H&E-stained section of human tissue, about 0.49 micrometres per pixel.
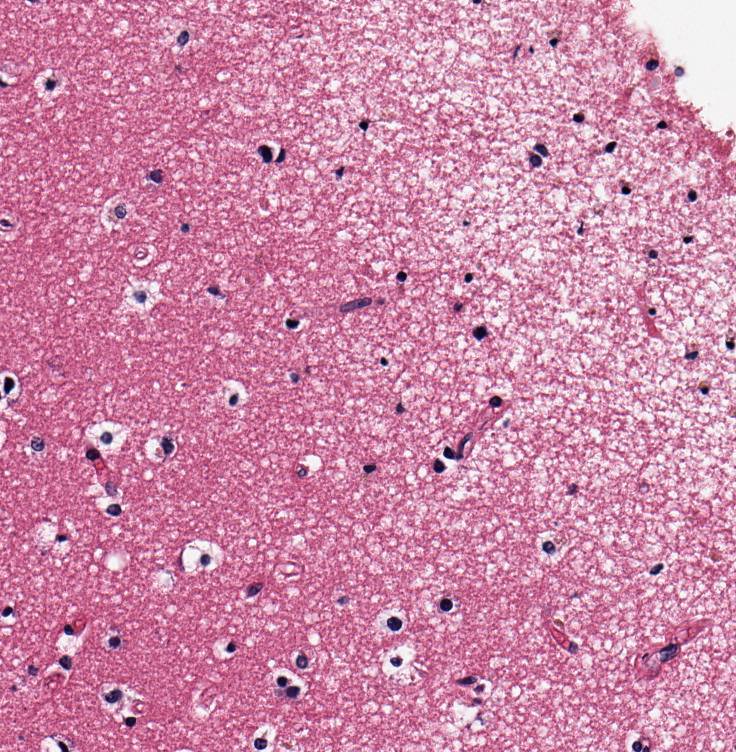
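Cerebral cortex, where the whole field is a fine, pink, fibrillary matrix with scattered cells, and no epithelium, glands or other organised units. Many small clear vacuoles stud it, most crowded in the upper right half. Most cells show up only as small, round, dark nuclei, sparse and single. A few thin capillaries with elongated dark nuclei cross it, one near the centre and two lower right.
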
